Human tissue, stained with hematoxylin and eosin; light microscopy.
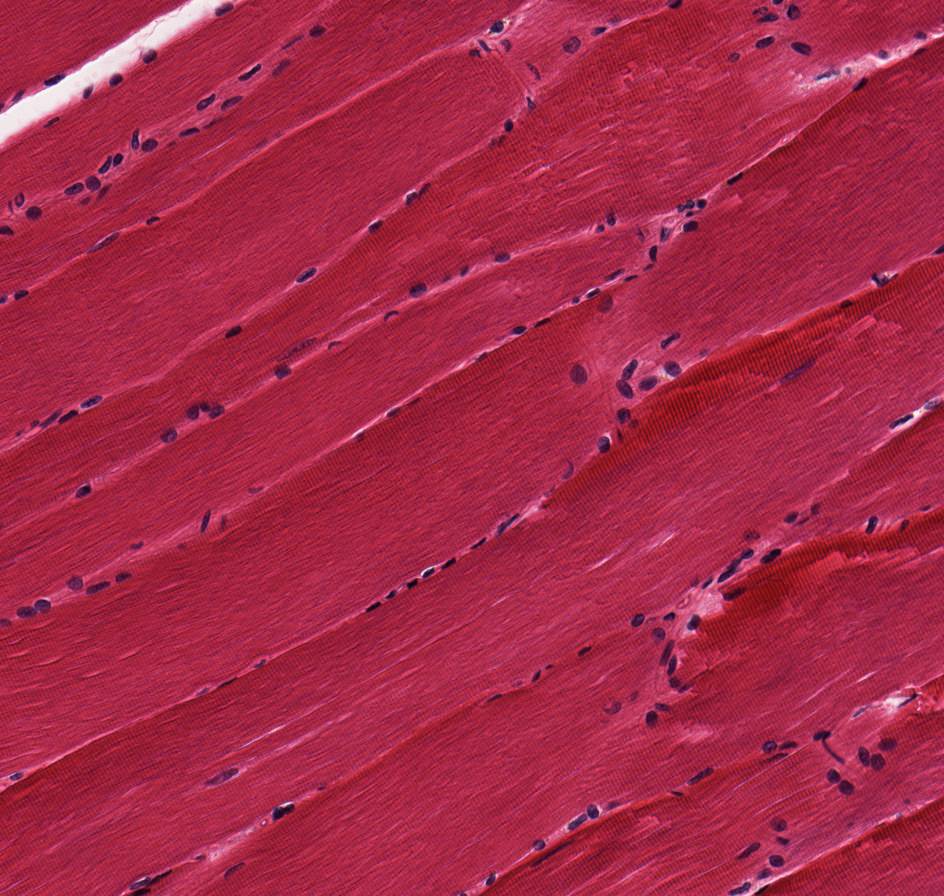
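Skeletal muscle, H&E stained section. Fine transverse striations cross each fibre's width, and neighbouring fibres run side by side without branching into one another. Small, dark, flattened nuclei lie along the fibre edges rather than centrally. The fibre cytoplasm stains a deep, even red with eosin.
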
